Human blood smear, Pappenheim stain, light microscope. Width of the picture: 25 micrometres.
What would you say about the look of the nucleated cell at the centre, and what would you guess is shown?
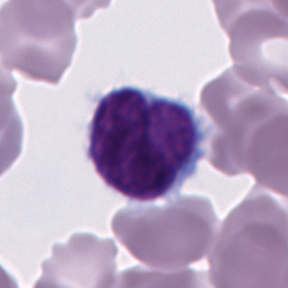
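Look first at the chromatin: it is dark purple and densely packed, in a nucleus about 9 micrometres across. Around that nucleus there is only a very thin rim of cytoplasm, and what little there is stains pale blue. Now follow the cell surface, where fine hair-like projections stick out. This is a hairy cell.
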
